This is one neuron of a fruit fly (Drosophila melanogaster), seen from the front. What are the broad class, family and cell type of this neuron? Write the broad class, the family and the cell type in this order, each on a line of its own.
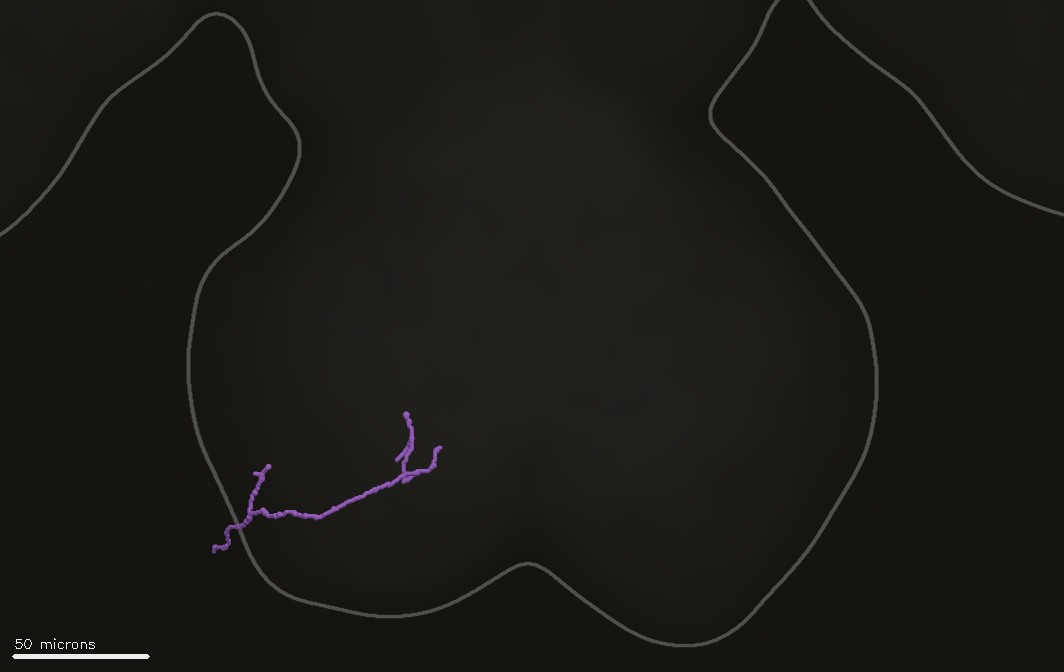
sensory neuron entering the nerve cord
class mechanosensory proprioceptive
SNpp45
